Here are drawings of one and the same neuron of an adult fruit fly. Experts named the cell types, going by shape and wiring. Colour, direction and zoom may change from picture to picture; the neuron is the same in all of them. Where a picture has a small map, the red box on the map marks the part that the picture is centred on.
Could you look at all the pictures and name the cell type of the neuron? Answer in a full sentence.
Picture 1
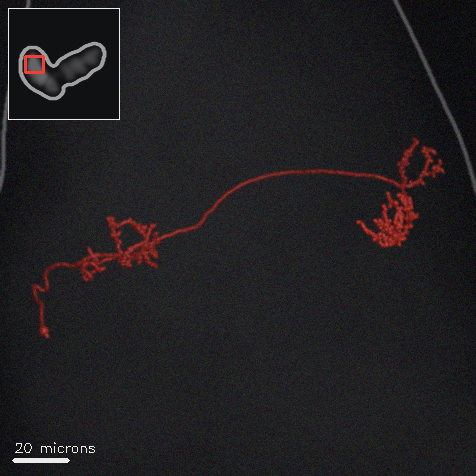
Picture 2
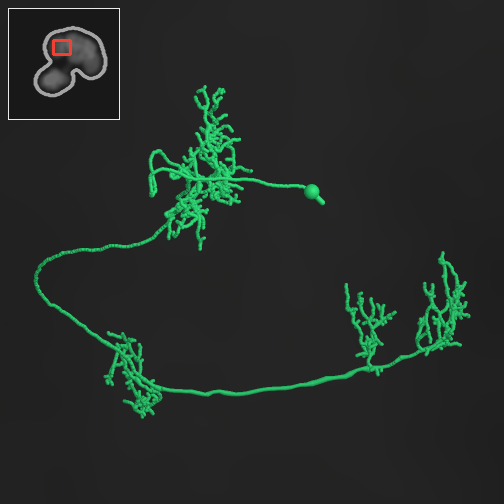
The cell type is TmY17.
